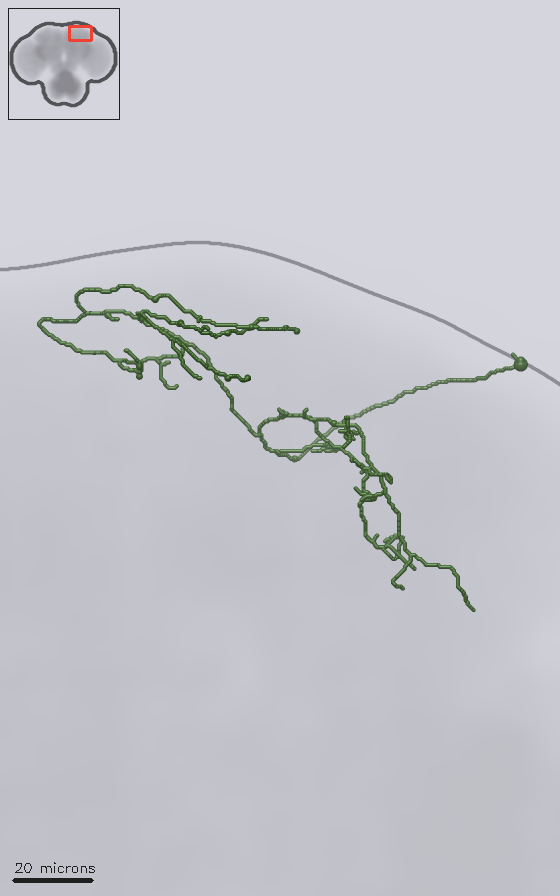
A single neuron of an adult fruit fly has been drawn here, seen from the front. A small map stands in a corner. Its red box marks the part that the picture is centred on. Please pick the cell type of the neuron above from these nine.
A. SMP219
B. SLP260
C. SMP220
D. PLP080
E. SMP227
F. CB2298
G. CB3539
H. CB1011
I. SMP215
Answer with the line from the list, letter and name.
B. SLP260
